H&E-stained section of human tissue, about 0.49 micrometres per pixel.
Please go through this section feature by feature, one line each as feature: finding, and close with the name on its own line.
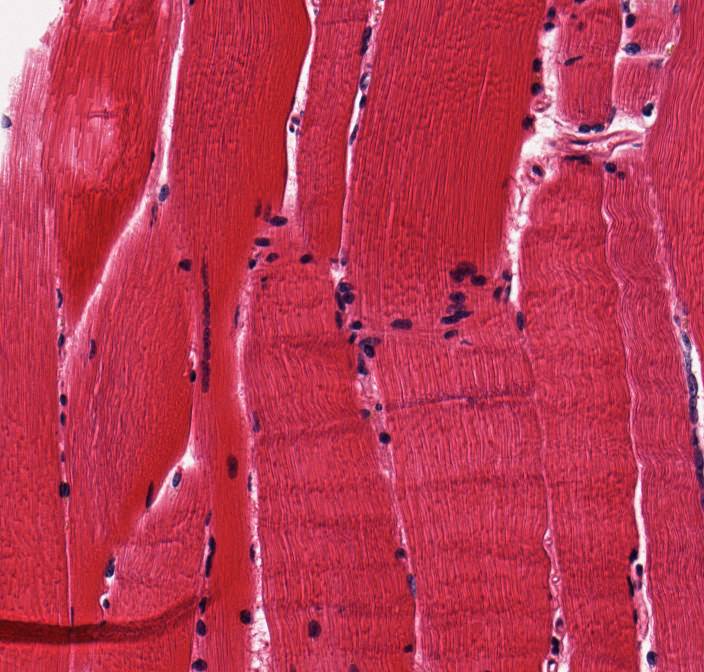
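Nuclei: at fibre edges, not centres
Nuclear shape: small, dark purple, flattened or oval
Cytoplasm: deep red
Between fibres: thin pale connective tissue strips
Identity: skeletal muscle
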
